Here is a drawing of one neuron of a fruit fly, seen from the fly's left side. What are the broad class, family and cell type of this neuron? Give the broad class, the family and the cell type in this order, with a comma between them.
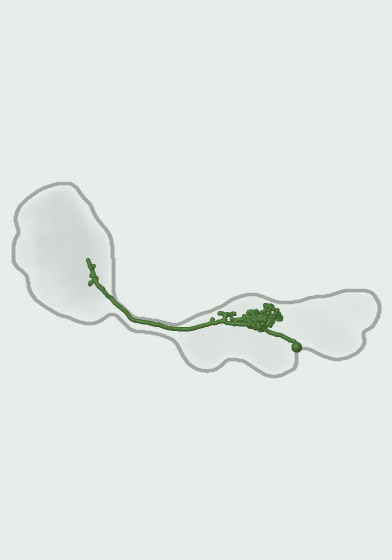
ascending neuron, hemilineage 03B, AN03B039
